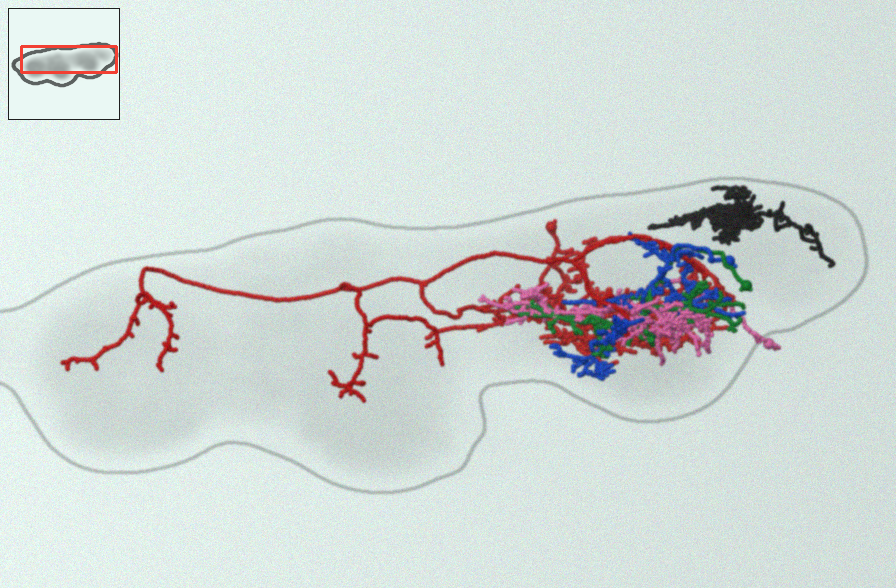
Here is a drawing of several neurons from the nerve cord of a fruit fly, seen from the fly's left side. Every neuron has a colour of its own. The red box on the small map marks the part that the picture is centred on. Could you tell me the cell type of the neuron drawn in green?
IN19A100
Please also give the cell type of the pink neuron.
IN21A028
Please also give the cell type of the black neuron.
IN06A134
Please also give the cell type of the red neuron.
IN18B005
